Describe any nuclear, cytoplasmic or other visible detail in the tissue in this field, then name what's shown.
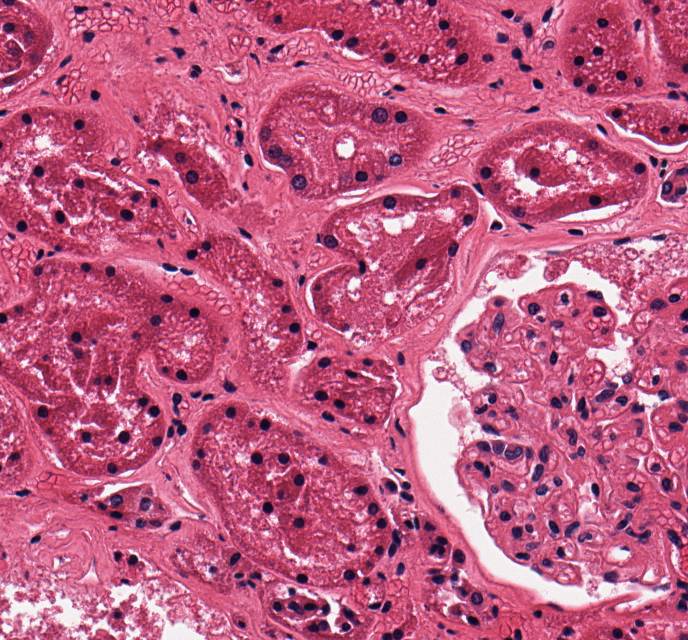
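Closely packed tubules, cut in round and oval profiles, fill most of the field, and a single glomerulus lies at the right edge. A single layer of cells with abundant granular, deeply eosinophilic cytoplasm lines each tubule. Thin strands of pink fibrous stroma between the tubules carry scattered flattened spindle-shaped nuclei. No fat cells are present. The tissue is renal cortex.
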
